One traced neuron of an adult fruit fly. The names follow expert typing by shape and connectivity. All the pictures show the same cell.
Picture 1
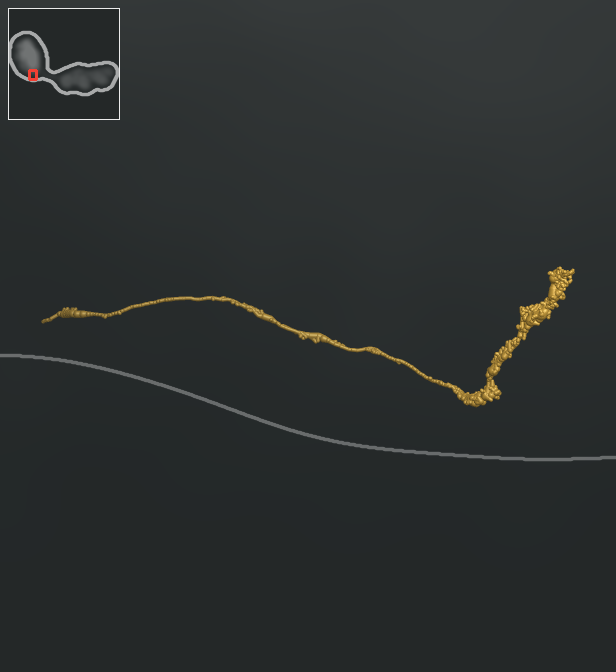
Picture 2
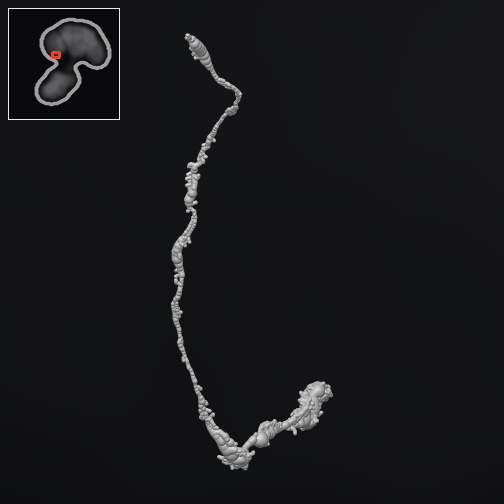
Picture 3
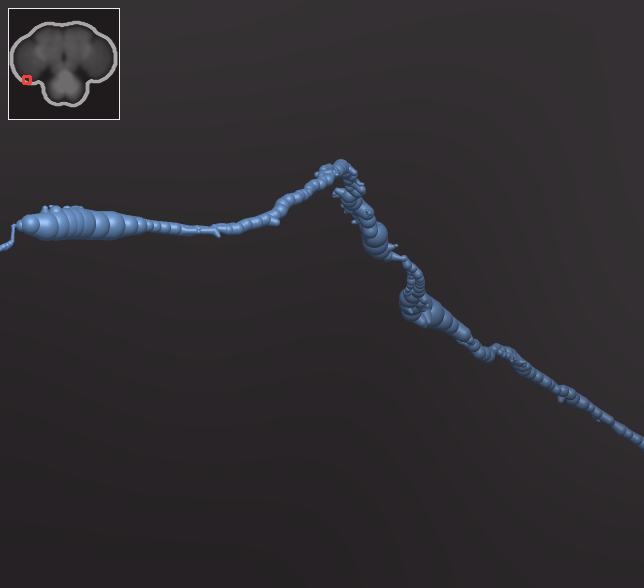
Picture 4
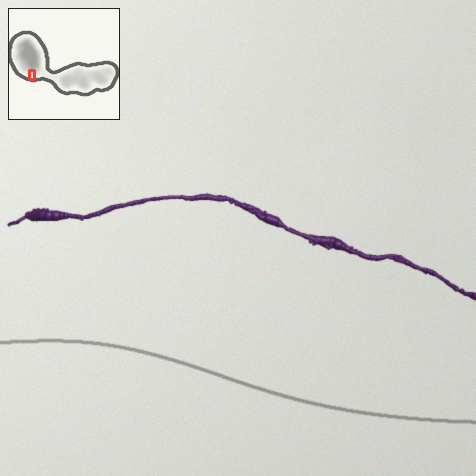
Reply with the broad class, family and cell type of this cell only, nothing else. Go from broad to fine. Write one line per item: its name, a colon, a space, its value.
broad class: photoreceptor or other optic-lobe sensory neuron
family: class visual
cell type: R8p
